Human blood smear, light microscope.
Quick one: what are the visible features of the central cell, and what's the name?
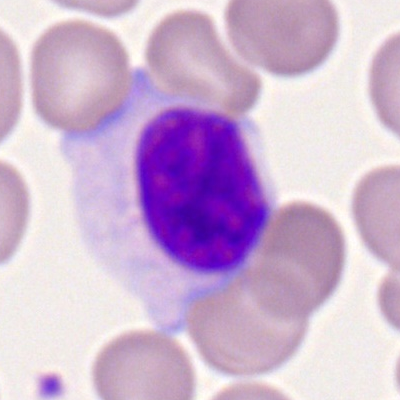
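Taking the outline first, it is irregular rather than round. The nucleus sits toward the right side, and its chromatin is dark purple and coarsely clumped. There is plenty of cytoplasm, pale blue-grey in colour. So this is a lymphocyte.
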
